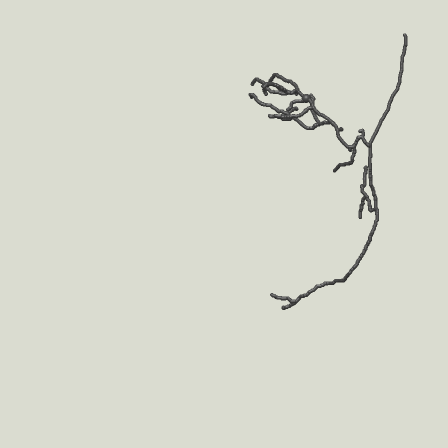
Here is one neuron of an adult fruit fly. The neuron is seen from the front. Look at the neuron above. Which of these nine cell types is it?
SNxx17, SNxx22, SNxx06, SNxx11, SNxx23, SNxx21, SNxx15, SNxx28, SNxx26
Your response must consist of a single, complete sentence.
It is SNxx28 that this neuron is, by cell type.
